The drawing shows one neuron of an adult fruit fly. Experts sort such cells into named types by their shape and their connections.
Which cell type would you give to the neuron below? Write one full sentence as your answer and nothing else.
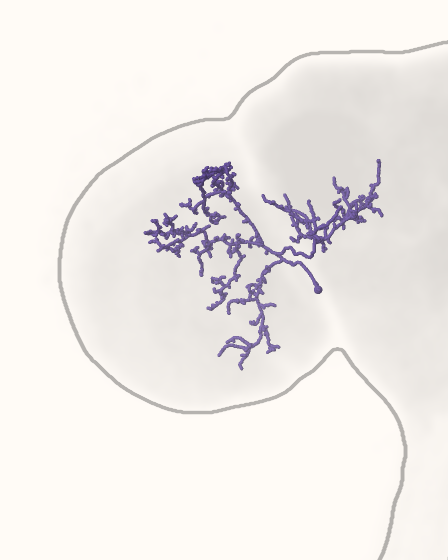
What this neuron is, by cell type, is MeVP18.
